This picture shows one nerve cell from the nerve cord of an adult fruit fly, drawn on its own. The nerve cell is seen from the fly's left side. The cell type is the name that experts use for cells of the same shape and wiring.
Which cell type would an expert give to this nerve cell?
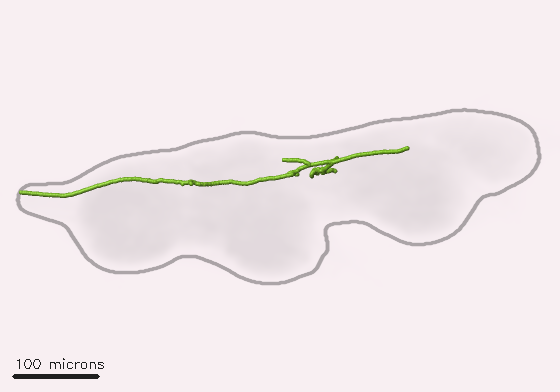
SApp08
